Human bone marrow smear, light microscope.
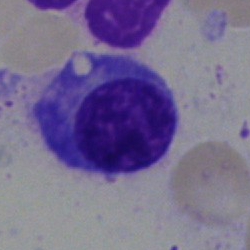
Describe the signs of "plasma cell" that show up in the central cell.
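Plasma cell. Nucleus off-centre, toward right side of cell: fits.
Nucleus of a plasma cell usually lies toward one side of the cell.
Cytoplasm stains deep blue: fits.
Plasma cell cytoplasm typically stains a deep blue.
Cytoplasm broadest on left side of nucleus. One round clear vacuole in cytoplasm, upper left of cell.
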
